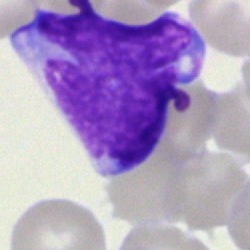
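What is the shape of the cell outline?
Irregular and angular, roughly triangular, with a small rounded knob projecting from the right side.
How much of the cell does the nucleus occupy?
Most of it; the cytoplasm is scant, forming only a thin rim at the edges.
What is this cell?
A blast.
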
